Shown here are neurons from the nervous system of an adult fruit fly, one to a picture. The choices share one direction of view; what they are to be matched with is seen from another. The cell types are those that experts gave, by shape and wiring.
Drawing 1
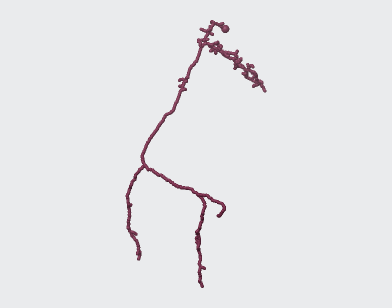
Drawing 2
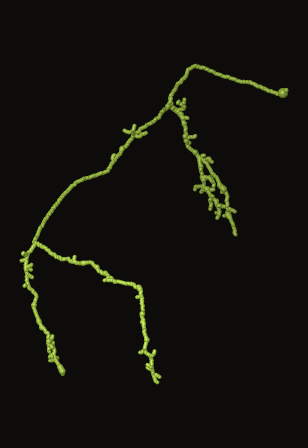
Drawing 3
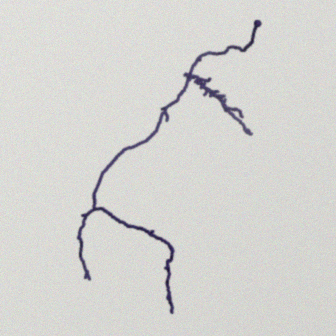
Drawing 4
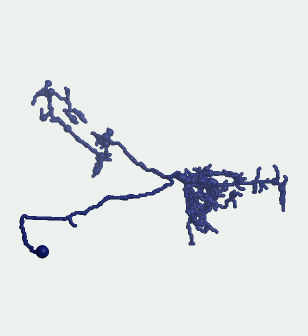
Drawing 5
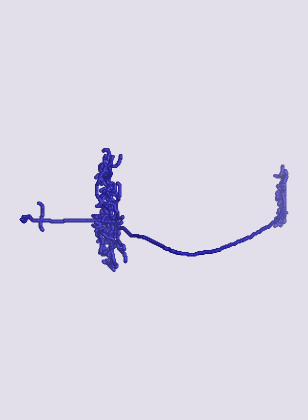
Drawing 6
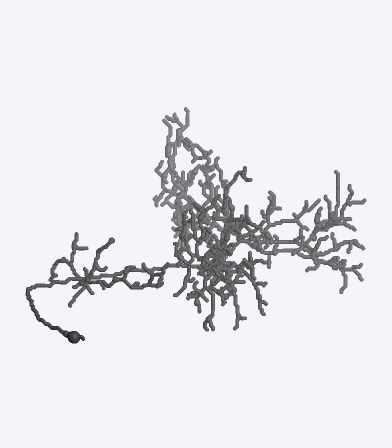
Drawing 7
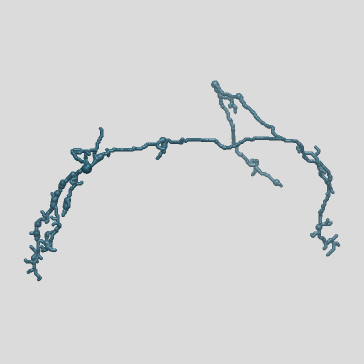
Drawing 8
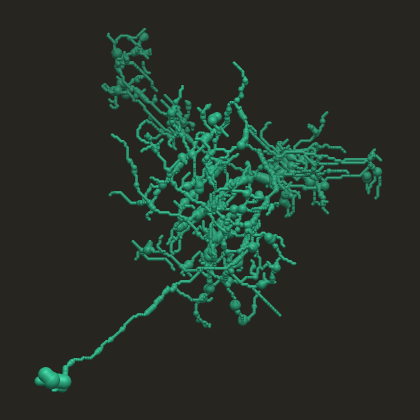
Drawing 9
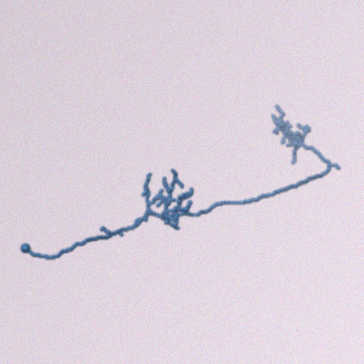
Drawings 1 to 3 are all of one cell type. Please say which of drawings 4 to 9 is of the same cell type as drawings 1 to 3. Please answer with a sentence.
The neuron in drawing 7 is of the same cell type.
